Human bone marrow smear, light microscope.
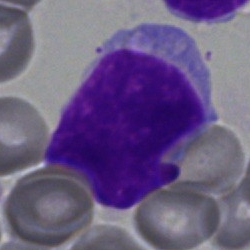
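Blast, central cell in a stained human bone marrow smear: pale blue cytoplasm forms a narrow rim, seen mainly above the nucleus toward the upper right. Chromatin is deep purple and finely textured rather than coarsely clumped. A small rounded bulge protrudes at the lower right edge.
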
